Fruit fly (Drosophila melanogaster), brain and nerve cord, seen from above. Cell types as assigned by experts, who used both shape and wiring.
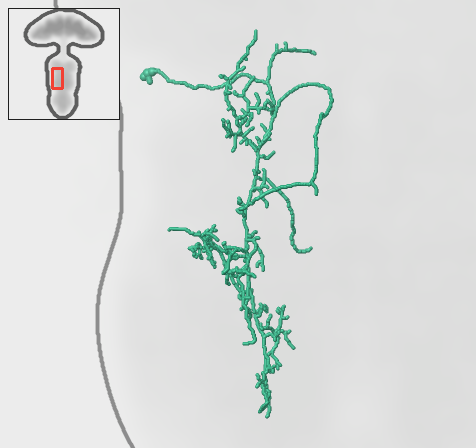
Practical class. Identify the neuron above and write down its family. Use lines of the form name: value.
family: hemilineage 12A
